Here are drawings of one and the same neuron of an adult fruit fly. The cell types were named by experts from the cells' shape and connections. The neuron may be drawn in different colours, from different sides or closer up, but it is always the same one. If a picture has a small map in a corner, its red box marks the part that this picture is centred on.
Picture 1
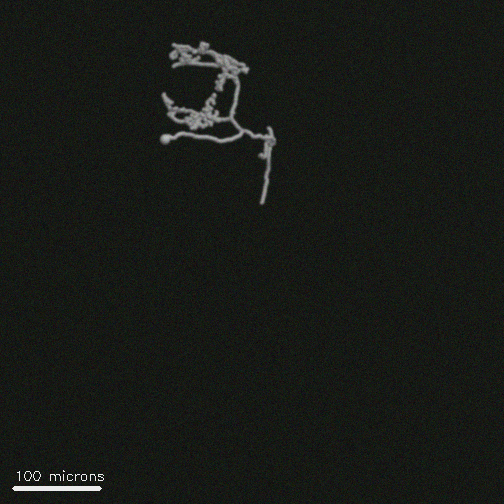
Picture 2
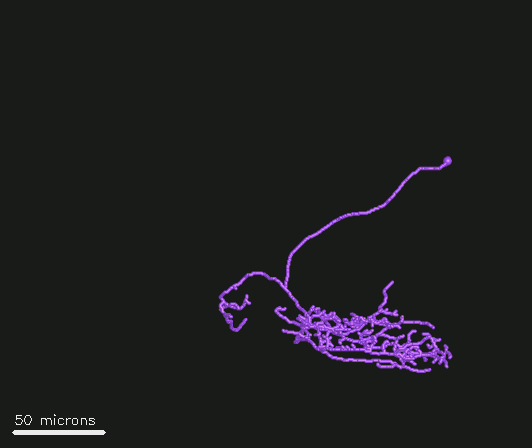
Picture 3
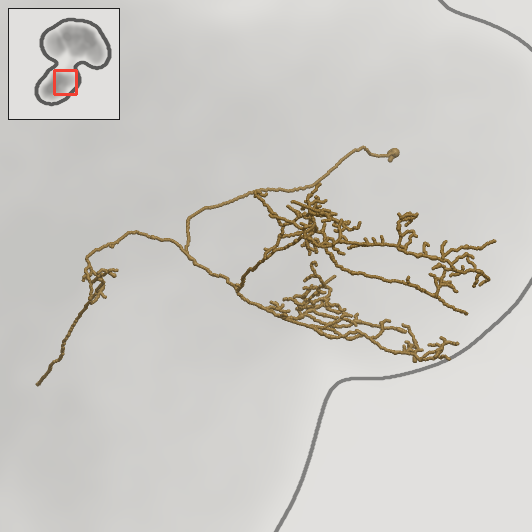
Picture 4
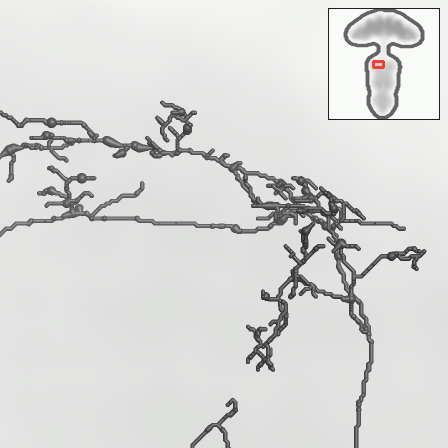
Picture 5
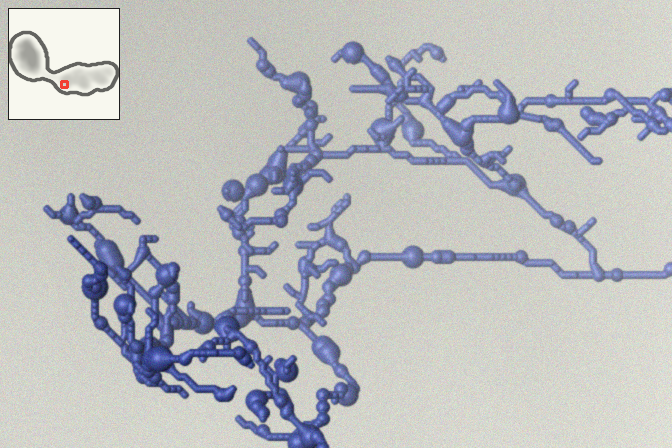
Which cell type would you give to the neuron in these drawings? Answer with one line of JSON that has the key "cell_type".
{"cell_type": "IN23B050"}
